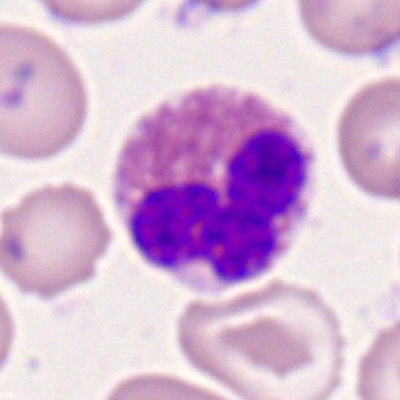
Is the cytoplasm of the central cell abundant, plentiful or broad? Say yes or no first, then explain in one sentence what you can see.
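Yes. A wide area of pinkish-lilac cytoplasm fills the upper left of the cell.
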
